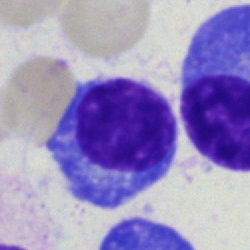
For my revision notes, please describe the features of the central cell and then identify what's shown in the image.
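Checking position first, the nucleus lies off-centre toward the upper right of the cell. Most of the cytoplasm is below and to the left of the nucleus, and it shows no distinct granules. The outline is irregular, with an angular corner on the left side. This is a plasma cell.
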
